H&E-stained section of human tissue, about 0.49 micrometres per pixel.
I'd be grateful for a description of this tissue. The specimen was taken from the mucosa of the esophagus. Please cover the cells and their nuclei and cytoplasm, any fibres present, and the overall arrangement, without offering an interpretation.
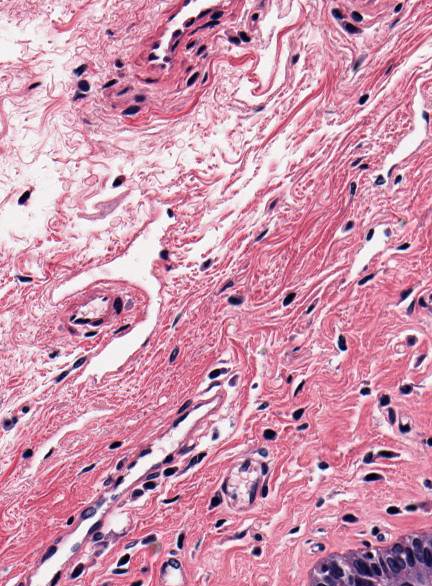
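Notice the collagen at the upper left: looser, paler and wavier than the denser collagen toward the lower right. Fibroblasts with dark, elongated, spindle-shaped nuclei are scattered along the bundles, lined up with them. A small edge of purple epithelium with crowded nuclei shows only in the bottom right corner, and there are no fat cells.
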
